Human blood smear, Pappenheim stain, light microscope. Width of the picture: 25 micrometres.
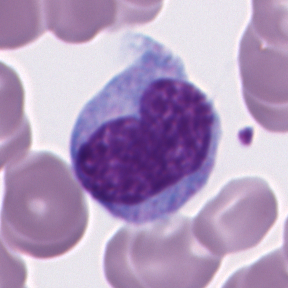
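Monocyte at the centre of a stained blood smear. Its nucleus, about 13 by 9 micrometres, has a notch on the upper side that gives it a kidney-like shape, and it fills about 60% of the cell's area. The whole cell comes to about 16 by 13 micrometres. You'll notice the cytoplasm is a pale greyish blue, with its widest band above the nucleus and a fine dusty texture, no coarse granules.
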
